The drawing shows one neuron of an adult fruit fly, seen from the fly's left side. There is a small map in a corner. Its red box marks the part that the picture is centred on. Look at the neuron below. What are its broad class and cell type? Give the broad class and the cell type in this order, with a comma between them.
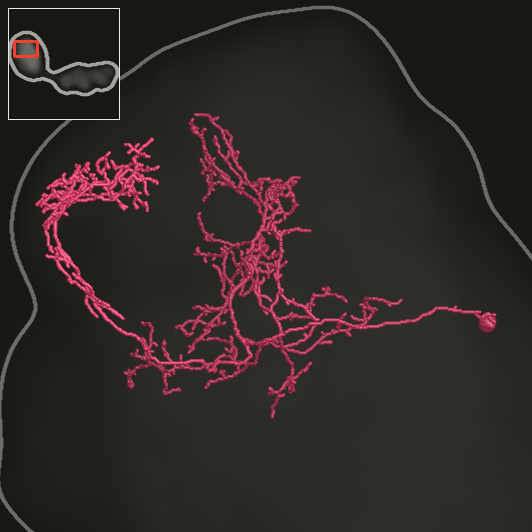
central-brain intrinsic neuron, CL326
